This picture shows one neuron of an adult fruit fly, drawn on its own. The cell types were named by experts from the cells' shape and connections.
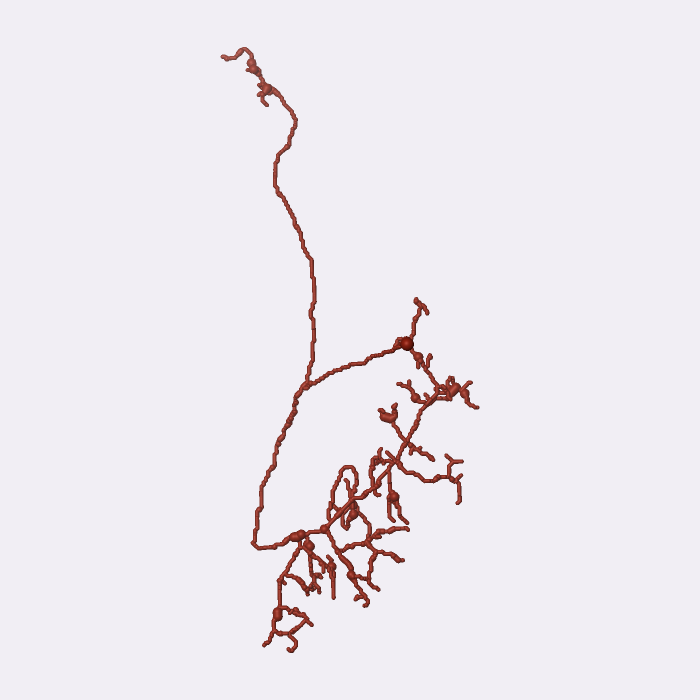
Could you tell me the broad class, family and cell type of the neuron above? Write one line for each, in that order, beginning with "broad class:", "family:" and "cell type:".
broad class: visual projection neuron
family: LC
cell type: LC27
